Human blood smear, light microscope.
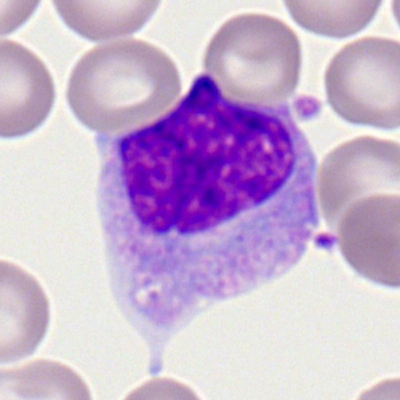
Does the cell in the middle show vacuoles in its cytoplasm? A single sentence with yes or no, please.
Yes, within its cytoplasm, one or more clear vacuoles are present.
